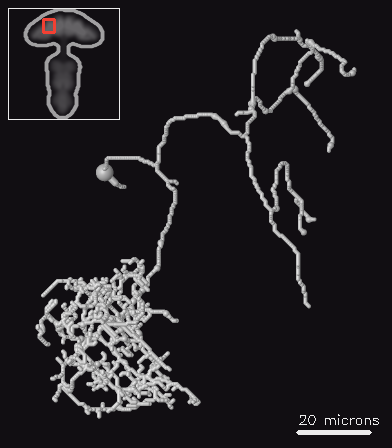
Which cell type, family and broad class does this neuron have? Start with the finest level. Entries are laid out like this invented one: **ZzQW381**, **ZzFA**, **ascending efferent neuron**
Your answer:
**LHAV1a1**, **hemilineage VLPl&p2_lateral**, **central-brain intrinsic neuron**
